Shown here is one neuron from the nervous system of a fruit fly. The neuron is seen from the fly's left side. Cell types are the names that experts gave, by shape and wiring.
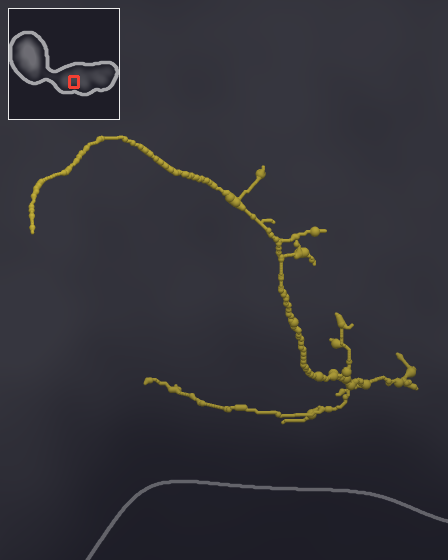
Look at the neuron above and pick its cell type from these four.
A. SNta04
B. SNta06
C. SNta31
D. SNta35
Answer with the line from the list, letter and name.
B. SNta06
